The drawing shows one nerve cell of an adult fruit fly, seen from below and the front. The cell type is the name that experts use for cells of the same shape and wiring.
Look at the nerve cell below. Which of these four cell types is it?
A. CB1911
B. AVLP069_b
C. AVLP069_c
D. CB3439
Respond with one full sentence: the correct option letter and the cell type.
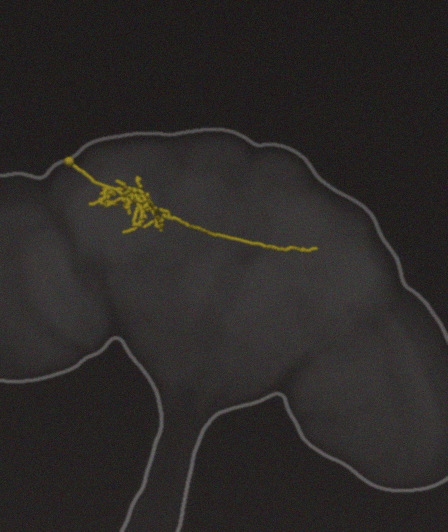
The neuron belongs to the cell type AVLP069_c, given as option C.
